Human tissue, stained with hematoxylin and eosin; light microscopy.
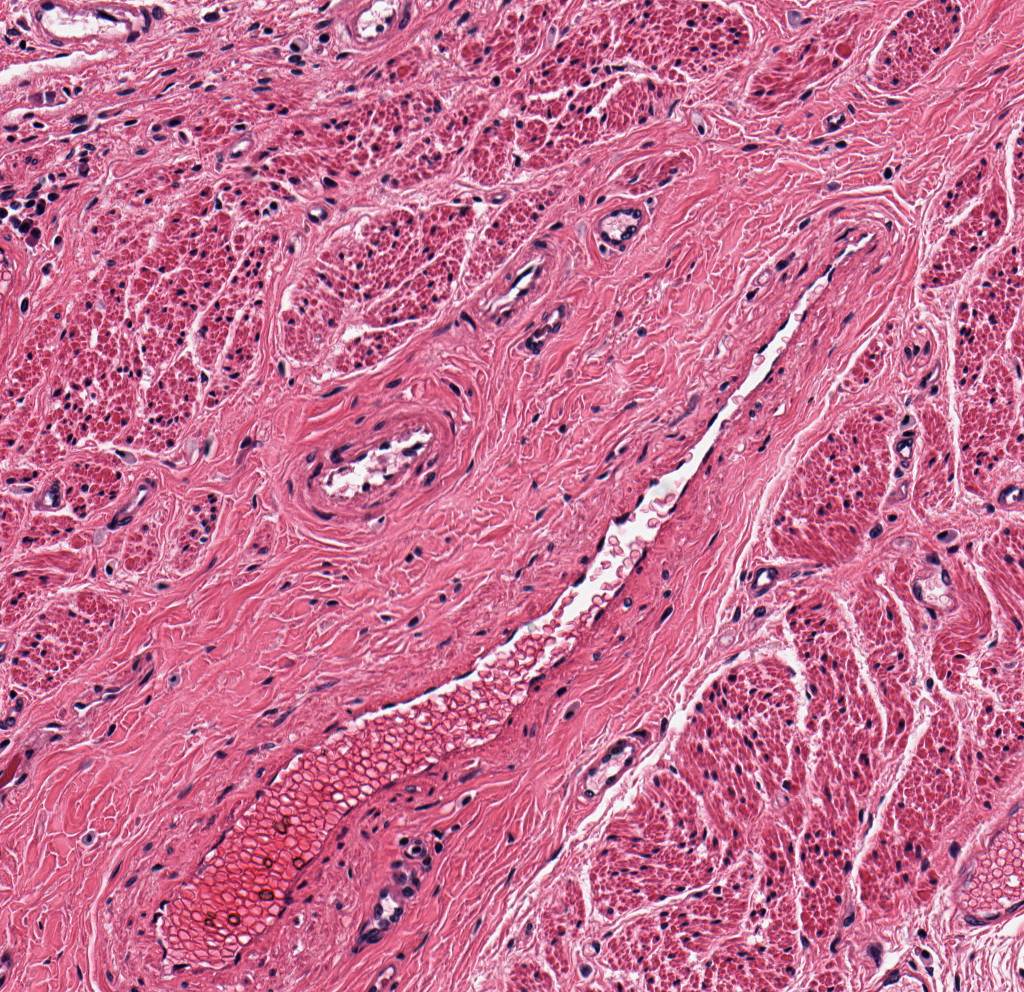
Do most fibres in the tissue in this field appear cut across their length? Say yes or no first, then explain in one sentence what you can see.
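Yes. The smooth muscle bundles on both sides are mostly cut in cross section and appear as many small round eosinophilic profiles.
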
